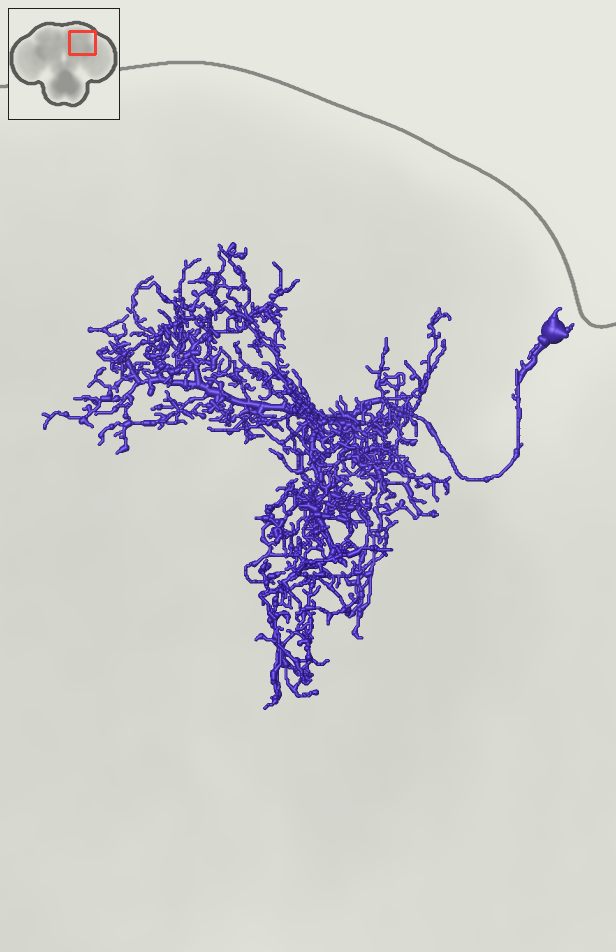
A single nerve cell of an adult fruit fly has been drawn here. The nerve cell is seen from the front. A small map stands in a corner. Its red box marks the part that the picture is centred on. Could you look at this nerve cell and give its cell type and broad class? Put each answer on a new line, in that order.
AVLP029
central-brain intrinsic neuron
